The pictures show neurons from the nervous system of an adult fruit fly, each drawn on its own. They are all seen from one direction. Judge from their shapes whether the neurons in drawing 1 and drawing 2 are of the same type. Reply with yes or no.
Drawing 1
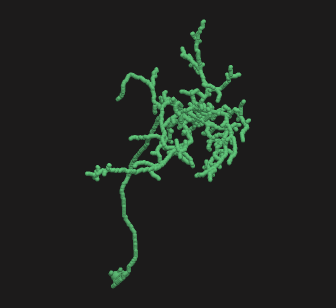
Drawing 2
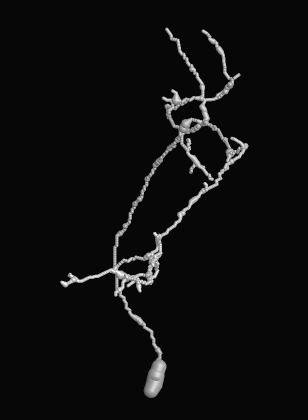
no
